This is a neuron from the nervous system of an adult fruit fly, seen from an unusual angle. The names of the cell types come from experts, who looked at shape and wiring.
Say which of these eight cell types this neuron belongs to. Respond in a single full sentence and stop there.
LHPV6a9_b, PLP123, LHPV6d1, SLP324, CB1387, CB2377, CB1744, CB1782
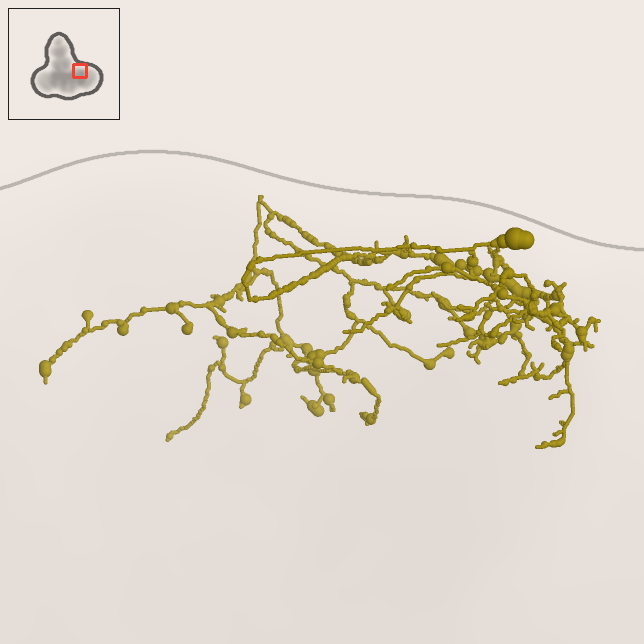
Of the cell type LHPV6d1 is this neuron.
